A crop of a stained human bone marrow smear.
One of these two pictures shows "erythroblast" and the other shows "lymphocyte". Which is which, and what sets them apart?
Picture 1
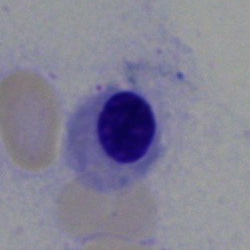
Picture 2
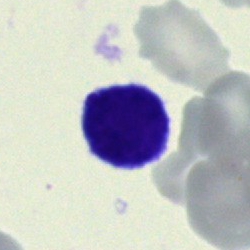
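The erythroblast is the cell of picture 1, the lymphocyte that of picture 2. First, the nucleus: in picture 1 it sits off-centre towards the upper right, whereas in picture 2 it fills nearly the whole round cell.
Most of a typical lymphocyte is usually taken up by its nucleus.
Second, the cytoplasm: picture 2 shows no distinct rim of it around the nucleus. Third, the chromatin: dense in both, dark purple throughout the nucleus in picture 1, dark purple-blue in picture 2.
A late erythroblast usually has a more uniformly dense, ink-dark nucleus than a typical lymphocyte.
Fourth, nucleoli: neither nucleus shows a distinct one.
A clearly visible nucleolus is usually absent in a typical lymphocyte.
Fifth, granules: none are distinct in the cytoplasm of picture 1, and none are visible anywhere in picture 2.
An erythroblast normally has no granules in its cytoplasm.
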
